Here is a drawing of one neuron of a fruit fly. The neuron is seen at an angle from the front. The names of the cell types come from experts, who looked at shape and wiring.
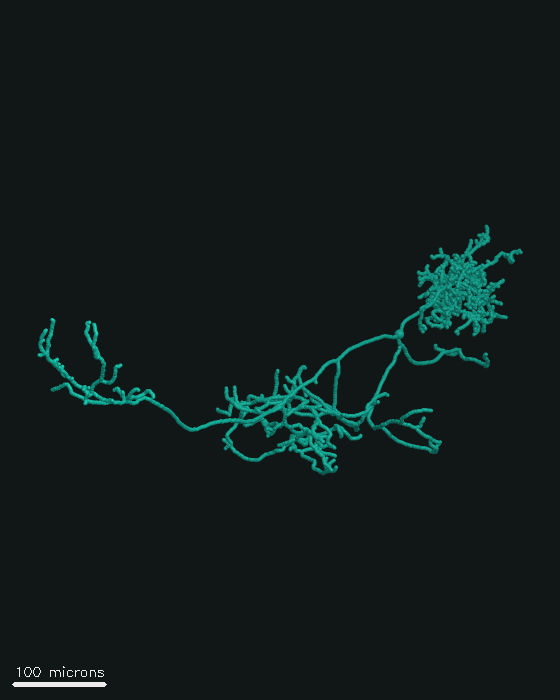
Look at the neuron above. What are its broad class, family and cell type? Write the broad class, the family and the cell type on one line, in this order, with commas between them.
ascending neuron, hemilineage 05B, AN05B095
